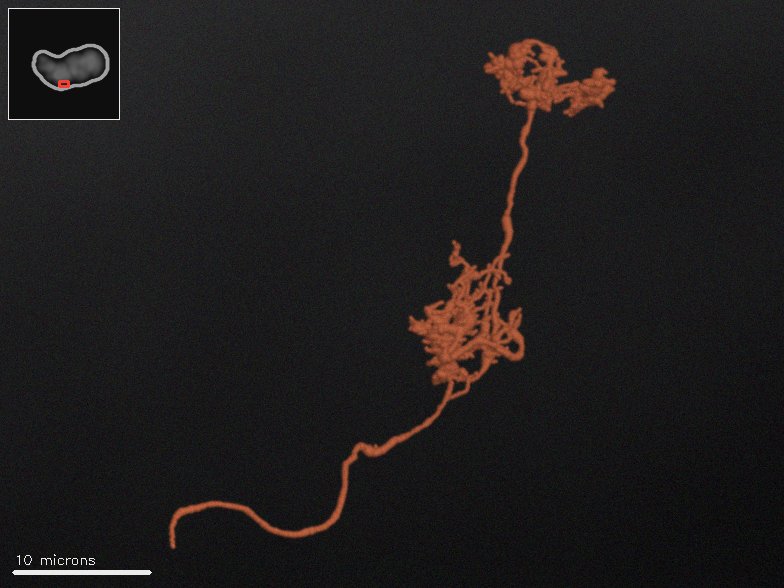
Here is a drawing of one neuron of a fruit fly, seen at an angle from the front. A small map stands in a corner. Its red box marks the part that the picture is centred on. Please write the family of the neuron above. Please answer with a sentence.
The family is L.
